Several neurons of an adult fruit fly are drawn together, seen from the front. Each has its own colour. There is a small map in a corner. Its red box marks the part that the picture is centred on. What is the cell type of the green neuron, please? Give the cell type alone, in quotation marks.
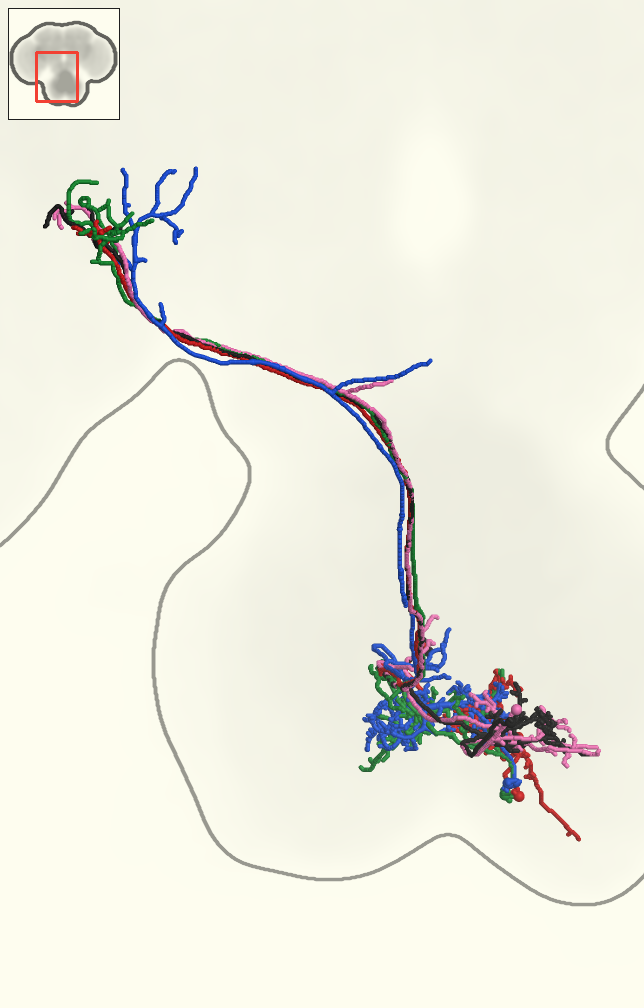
"AN10B029"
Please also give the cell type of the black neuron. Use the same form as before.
"AN10B053"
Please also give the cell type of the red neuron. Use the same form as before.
"AN10B033"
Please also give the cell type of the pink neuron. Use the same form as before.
"AN10B047"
